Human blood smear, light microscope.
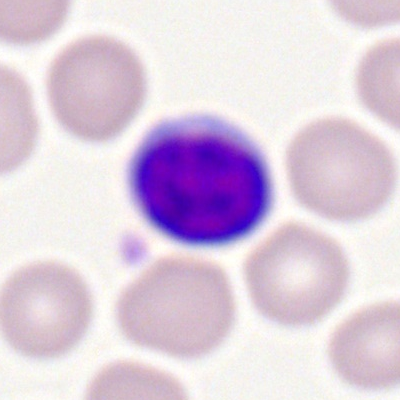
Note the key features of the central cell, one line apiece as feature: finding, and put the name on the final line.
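Nucleus: fills almost the whole cell
Chromatin: dense, with darker clumped patches
Cytoplasm: thin pale blue rim, widest along the top edge
Name: lymphocyte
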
